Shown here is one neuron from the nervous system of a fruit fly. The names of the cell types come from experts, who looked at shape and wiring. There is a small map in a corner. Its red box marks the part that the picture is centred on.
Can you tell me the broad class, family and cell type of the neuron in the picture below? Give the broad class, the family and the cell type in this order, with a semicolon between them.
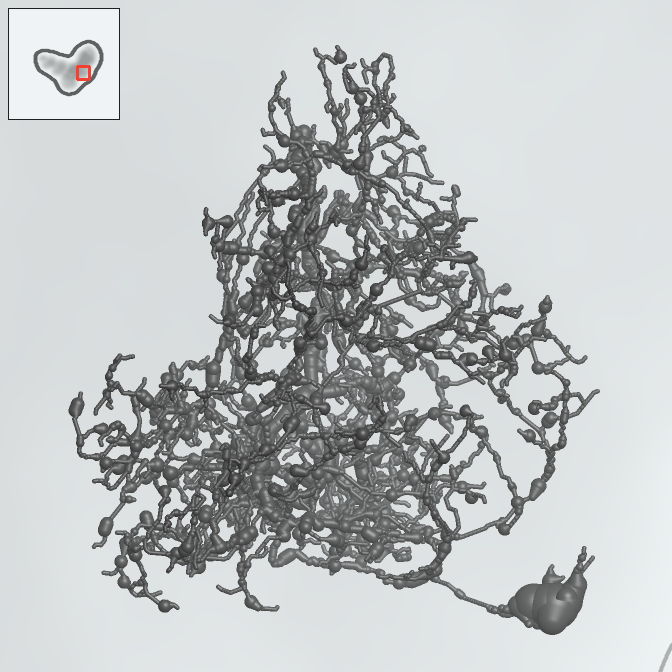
central-brain intrinsic neuron; hemilineage ALv2; vLN24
